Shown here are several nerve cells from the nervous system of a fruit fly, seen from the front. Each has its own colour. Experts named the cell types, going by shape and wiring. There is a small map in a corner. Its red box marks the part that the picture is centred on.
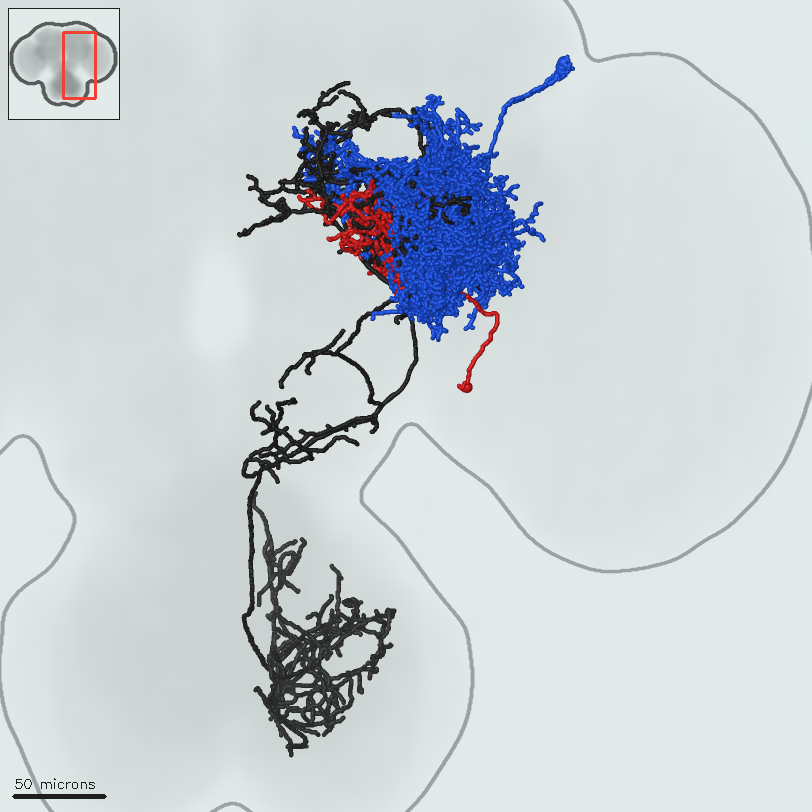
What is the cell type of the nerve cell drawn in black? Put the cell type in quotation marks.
"DNpe056"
